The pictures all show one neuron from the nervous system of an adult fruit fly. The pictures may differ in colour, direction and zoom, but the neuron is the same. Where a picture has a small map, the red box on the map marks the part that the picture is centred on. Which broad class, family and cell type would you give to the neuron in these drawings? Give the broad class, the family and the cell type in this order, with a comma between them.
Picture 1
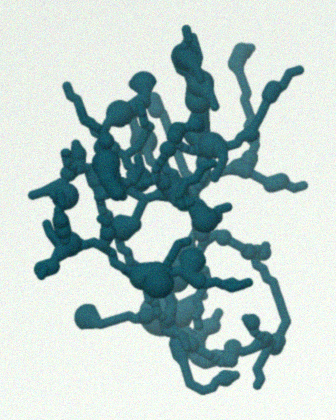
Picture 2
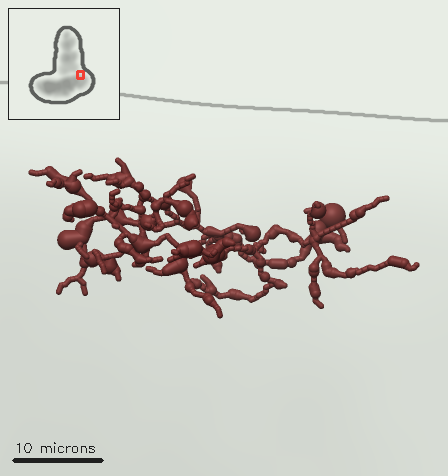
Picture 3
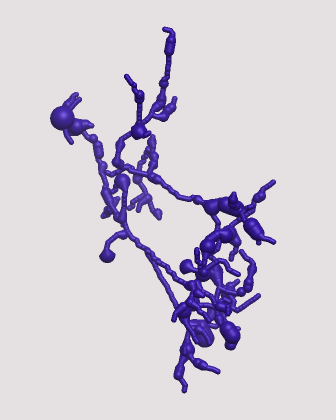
optic-lobe intrinsic neuron, Dm, Dm10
